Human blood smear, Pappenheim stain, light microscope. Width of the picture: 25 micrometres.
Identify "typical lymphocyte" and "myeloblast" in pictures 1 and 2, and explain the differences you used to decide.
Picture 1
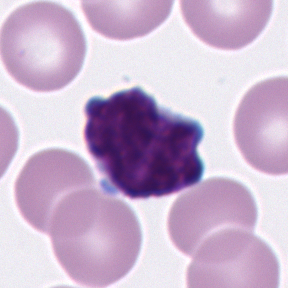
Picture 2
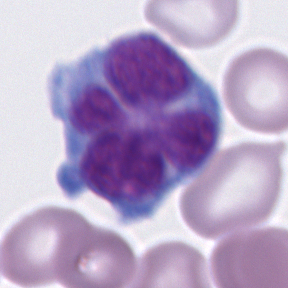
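Picture 1 holds the typical lymphocyte and picture 2 the myeloblast. In picture 1 the nucleus is a single unsegmented mass filling nearly the whole cell, with dark purple, coarsely clumped chromatin and no visible nucleoli.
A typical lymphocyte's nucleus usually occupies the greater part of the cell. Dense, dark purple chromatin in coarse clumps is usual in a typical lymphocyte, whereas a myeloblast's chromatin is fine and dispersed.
The myeloblast in picture 2 is about 16 micrometres across, and its nucleus fills about 70% of the cell's area.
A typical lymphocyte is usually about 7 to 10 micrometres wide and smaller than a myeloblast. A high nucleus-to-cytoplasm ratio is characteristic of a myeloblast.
Neither cell shows distinct granules, and both outlines are irregular and knobbly rather than smoothly round, so these features do not separate them. Picture 2 also has a small rounded bleb of cytoplasm bulging out at the lower left edge, and red cells lie pressed against its right side.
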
